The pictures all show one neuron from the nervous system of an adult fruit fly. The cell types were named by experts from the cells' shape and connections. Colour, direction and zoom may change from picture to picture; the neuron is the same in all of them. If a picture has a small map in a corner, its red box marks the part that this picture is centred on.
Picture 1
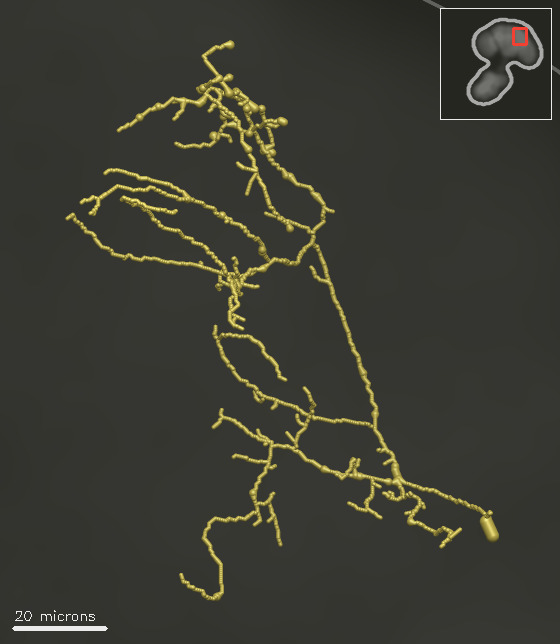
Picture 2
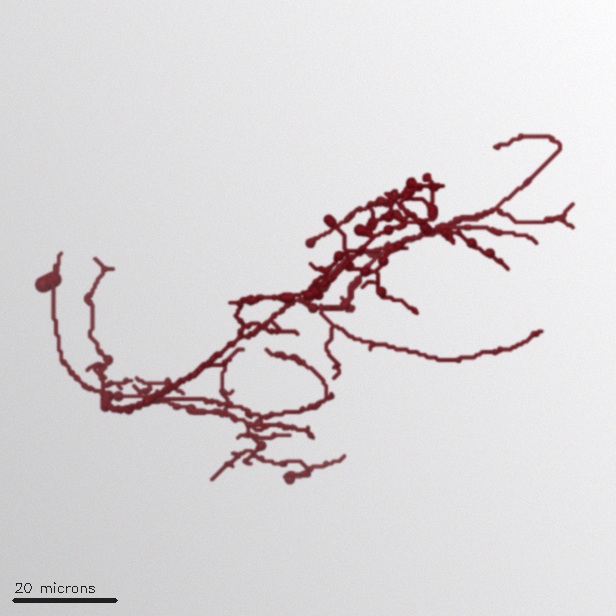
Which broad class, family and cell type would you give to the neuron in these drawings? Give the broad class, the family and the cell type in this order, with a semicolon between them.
central-brain intrinsic neuron; hemilineage SLPpl3; CB3071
